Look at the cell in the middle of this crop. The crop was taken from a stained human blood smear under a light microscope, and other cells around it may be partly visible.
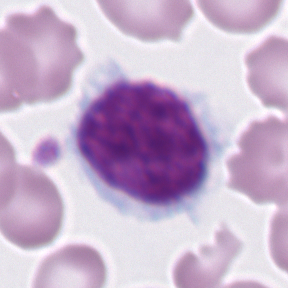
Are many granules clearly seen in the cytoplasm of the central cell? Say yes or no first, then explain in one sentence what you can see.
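No. No granules are visible in the cytoplasm.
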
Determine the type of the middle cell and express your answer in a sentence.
The cell under consideration, at the middle of the crop, is a hairy cell.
